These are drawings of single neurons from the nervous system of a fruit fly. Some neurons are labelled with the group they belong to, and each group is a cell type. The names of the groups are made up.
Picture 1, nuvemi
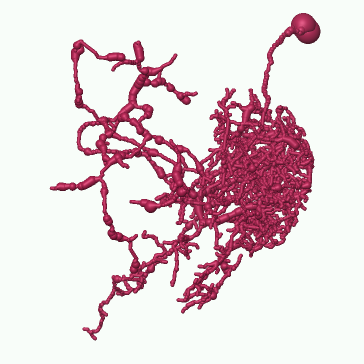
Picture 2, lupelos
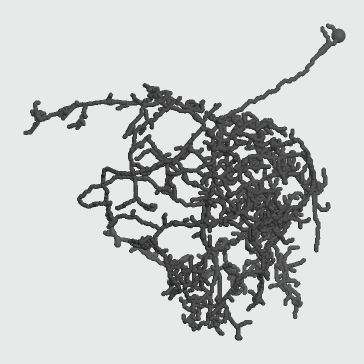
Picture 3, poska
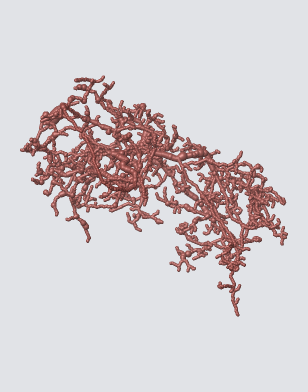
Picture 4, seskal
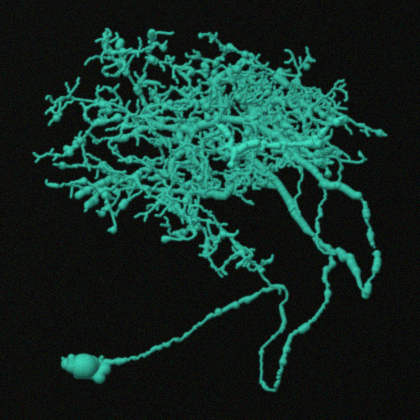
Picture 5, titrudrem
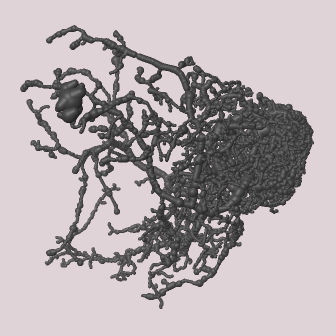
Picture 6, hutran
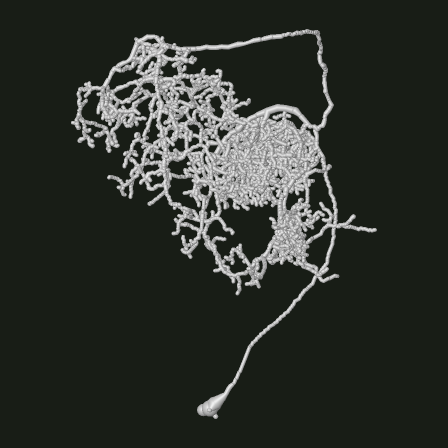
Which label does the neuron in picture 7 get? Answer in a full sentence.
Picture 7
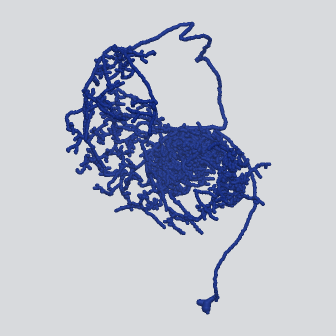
It belongs to hutran.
